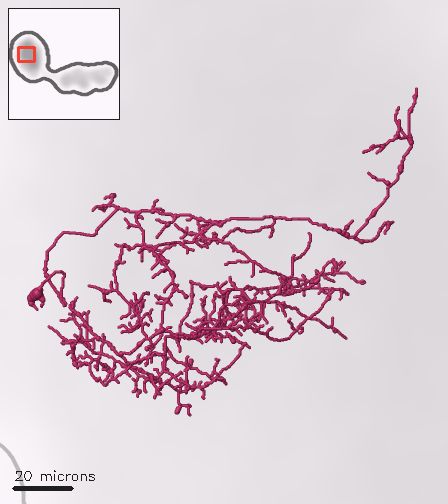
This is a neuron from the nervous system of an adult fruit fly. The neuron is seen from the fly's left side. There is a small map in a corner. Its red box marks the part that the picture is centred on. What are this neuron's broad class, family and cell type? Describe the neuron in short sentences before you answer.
From left to right in the picture it spans about 140 microns. In this view it is about as wide as it is tall. Its broad class is central-brain intrinsic neuron. The family is hemilineage VLPa1_lateral. The cell type is AVLP303.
